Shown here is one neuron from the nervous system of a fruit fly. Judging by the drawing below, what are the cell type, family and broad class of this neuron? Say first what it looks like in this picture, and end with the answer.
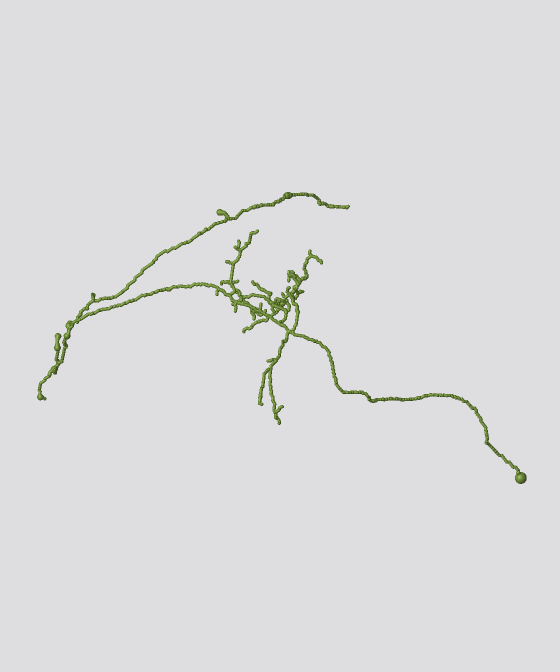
Its cell body lies at the lower right of the picture. In this view it is wider than it is tall. It is of cell type FS3_b. The name of its family is class CX. This is a central-brain intrinsic neuron.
